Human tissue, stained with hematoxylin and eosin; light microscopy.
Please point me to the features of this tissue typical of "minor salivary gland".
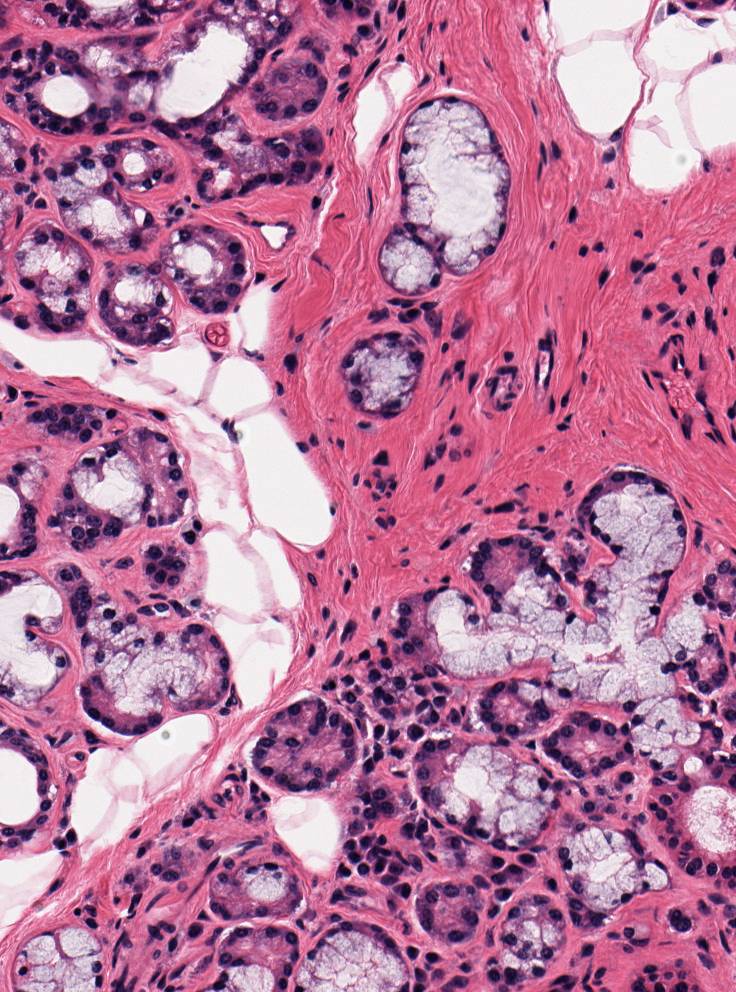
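This is minor salivary gland. Many of the acini here are built of mucous cells, with pale, foamy, finely vacuolated cytoplasm and flattened nuclei pressed against the base of each cell.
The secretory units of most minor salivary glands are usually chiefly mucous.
These mucous acini match that well. Serous cells are present too, with darker, granular purple-pink cytoplasm and round nuclei; they form small acini and caps at the outer edge of some mucous acini. There is also a fibrous band of dense, wavy eosinophilic collagen with scattered spindle-shaped fibroblast nuclei.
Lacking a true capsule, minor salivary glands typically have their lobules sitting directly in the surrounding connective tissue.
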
